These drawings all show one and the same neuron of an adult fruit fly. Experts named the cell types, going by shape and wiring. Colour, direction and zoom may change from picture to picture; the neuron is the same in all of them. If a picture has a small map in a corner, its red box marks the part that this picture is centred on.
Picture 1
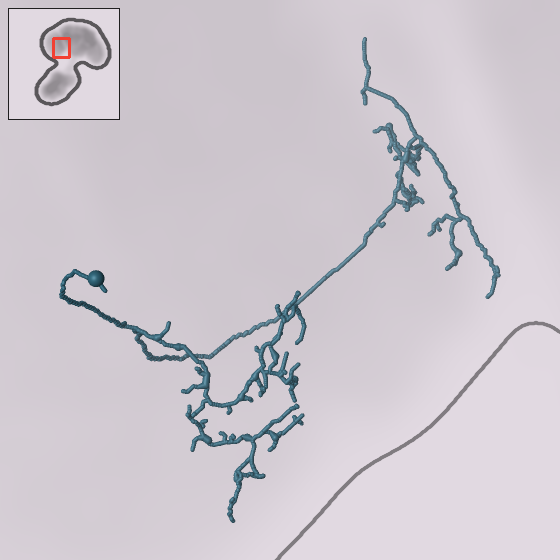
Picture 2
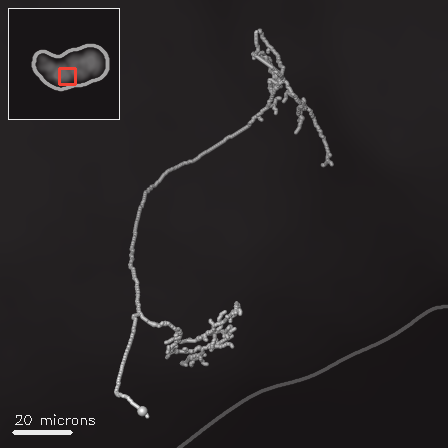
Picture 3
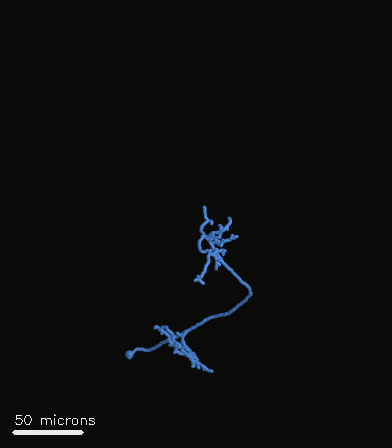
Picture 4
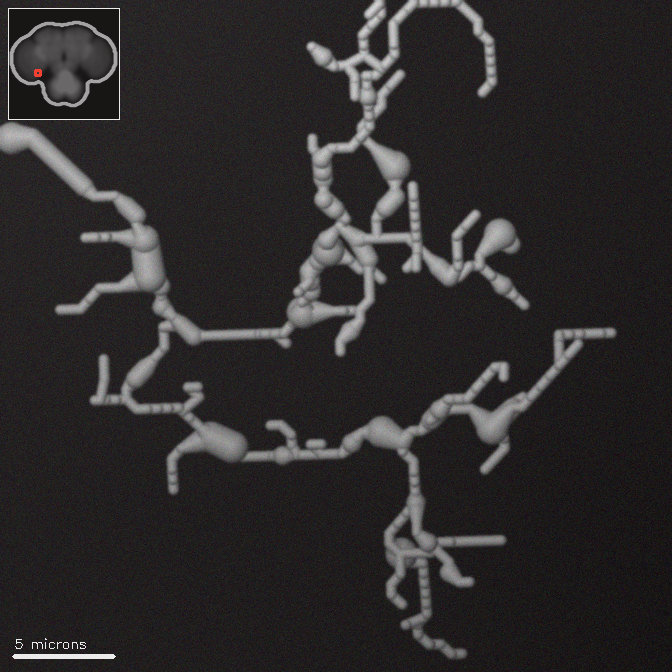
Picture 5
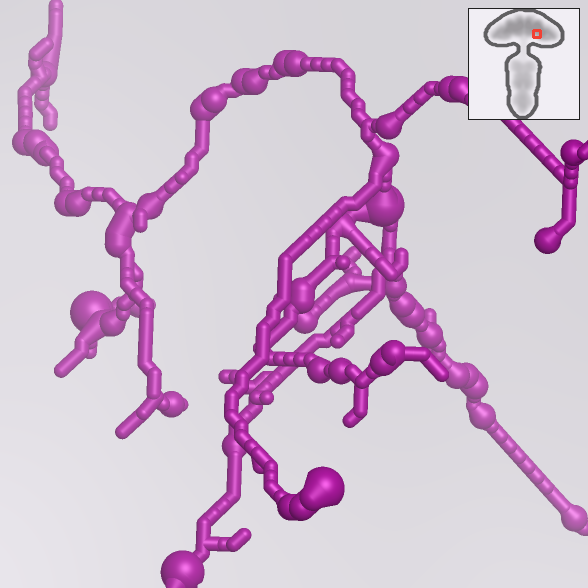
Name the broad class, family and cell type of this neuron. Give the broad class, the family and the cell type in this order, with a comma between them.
visual projection neuron, MeTu, MeTu4f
